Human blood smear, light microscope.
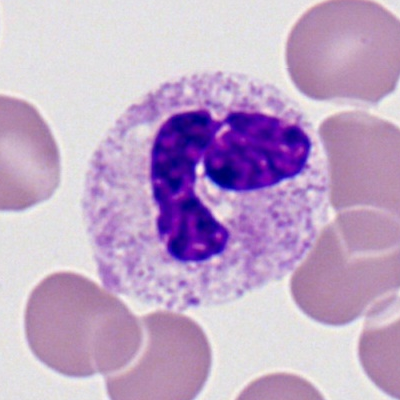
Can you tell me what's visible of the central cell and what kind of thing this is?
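Start with the shape: the outline of this cell is round. Now follow the nucleus, and you'll find its two lobes meeting near the top. Look carefully inside them, and you won't see any nucleoli. Then take in the cytoplasm, which is filled with fine lilac granules. Putting all that together, this is a segmented neutrophil.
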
